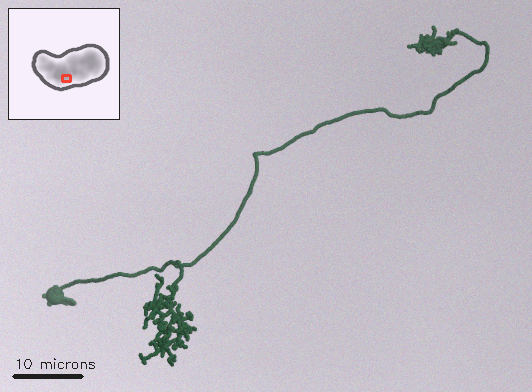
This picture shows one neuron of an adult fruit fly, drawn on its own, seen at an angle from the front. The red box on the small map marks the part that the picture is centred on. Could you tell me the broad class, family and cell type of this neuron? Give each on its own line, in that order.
optic-lobe intrinsic neuron
T
T3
